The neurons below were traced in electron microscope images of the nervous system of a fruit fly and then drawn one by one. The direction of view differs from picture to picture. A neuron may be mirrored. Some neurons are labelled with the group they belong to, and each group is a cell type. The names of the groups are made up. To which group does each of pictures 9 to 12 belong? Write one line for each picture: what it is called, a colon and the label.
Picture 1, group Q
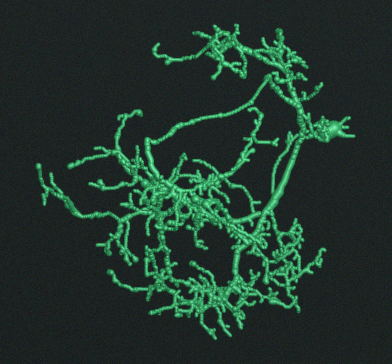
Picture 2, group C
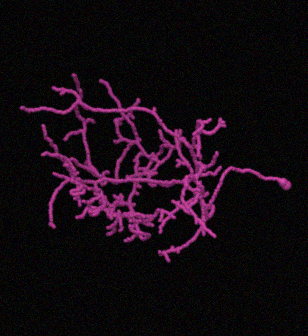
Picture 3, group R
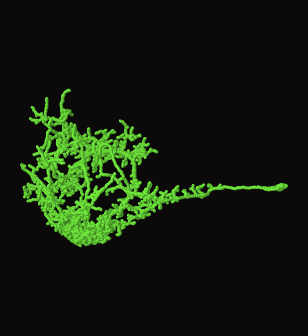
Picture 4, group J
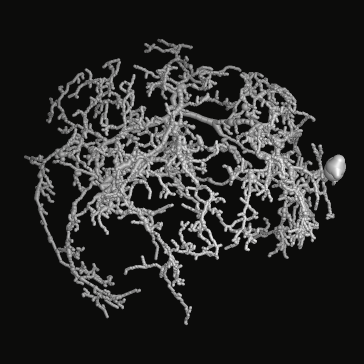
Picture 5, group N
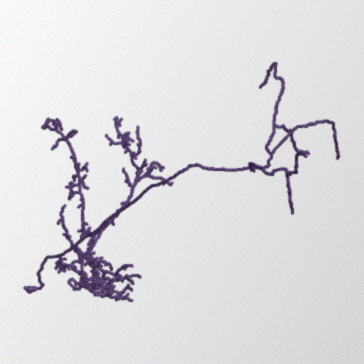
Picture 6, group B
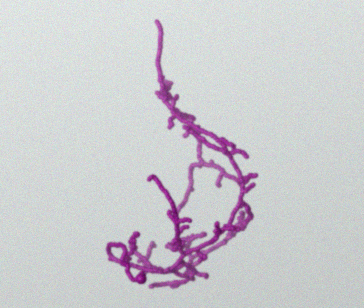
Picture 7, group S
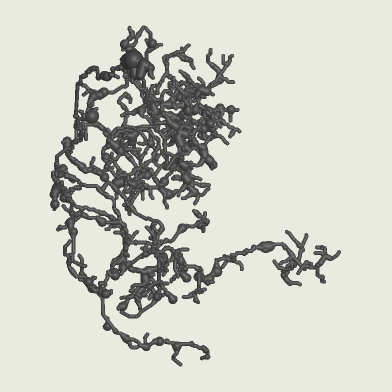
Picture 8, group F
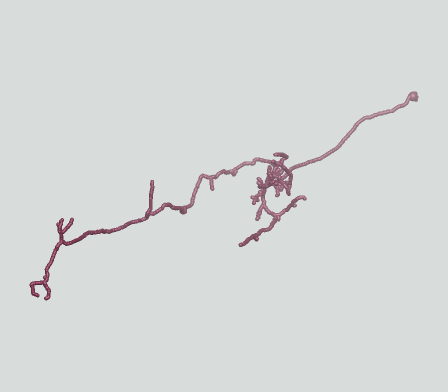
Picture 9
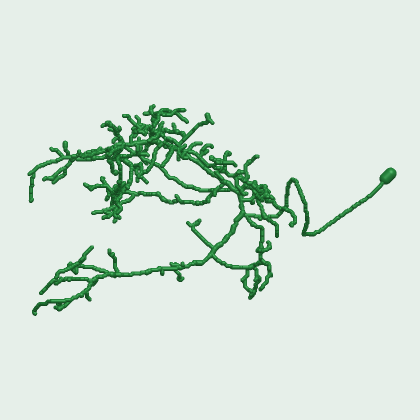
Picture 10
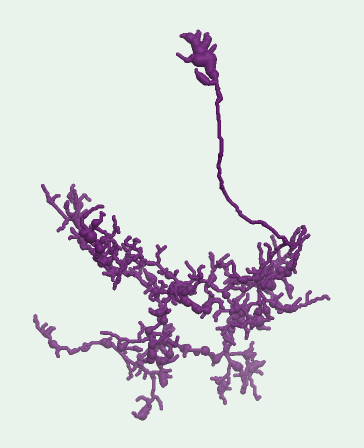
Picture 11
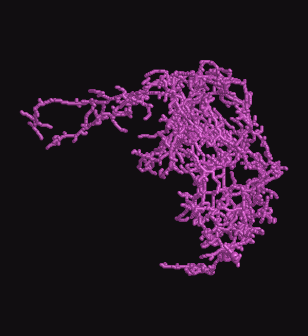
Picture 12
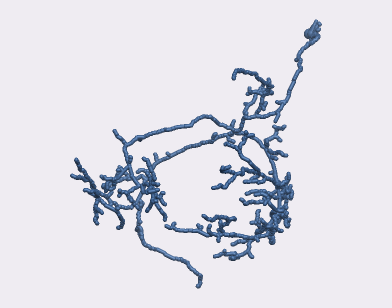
9: group C
10: group S
11: group J
12: group R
